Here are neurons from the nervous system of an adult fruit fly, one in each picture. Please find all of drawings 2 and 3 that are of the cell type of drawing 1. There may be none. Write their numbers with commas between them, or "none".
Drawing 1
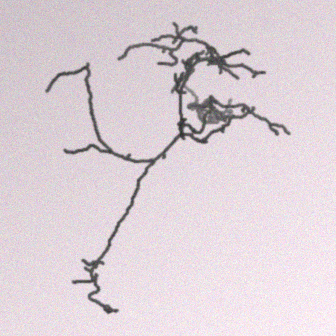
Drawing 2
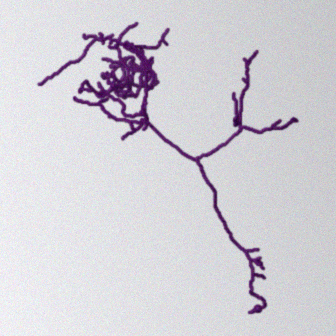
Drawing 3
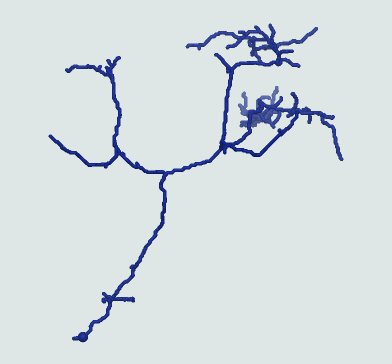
2, 3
